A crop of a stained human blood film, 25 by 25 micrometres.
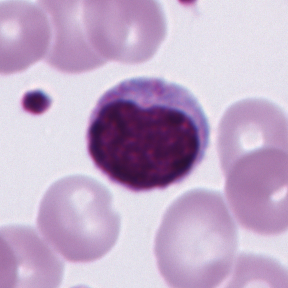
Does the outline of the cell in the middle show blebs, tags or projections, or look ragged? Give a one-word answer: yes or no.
No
